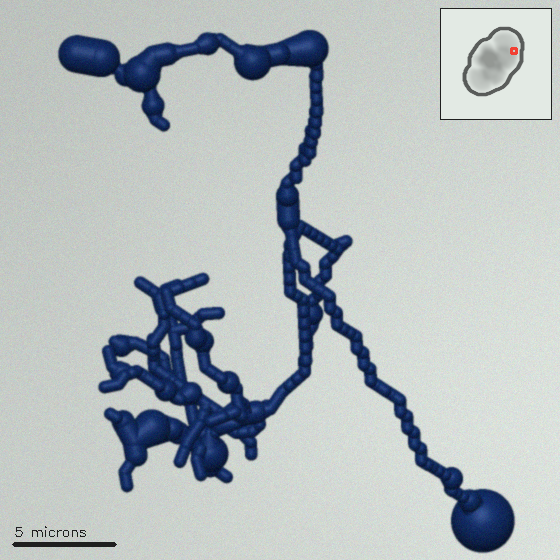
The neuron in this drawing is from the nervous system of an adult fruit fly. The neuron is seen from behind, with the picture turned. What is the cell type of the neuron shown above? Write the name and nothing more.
T5c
